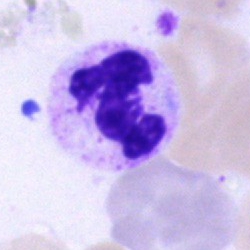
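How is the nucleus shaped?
Divided into several lobes, joined in a twisted band.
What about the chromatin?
Dense, dark purple and clumped.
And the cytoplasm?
A moderate amount, pale pinkish-lilac, with fine pinkish-purple granules scattered through it.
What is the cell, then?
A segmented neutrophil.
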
